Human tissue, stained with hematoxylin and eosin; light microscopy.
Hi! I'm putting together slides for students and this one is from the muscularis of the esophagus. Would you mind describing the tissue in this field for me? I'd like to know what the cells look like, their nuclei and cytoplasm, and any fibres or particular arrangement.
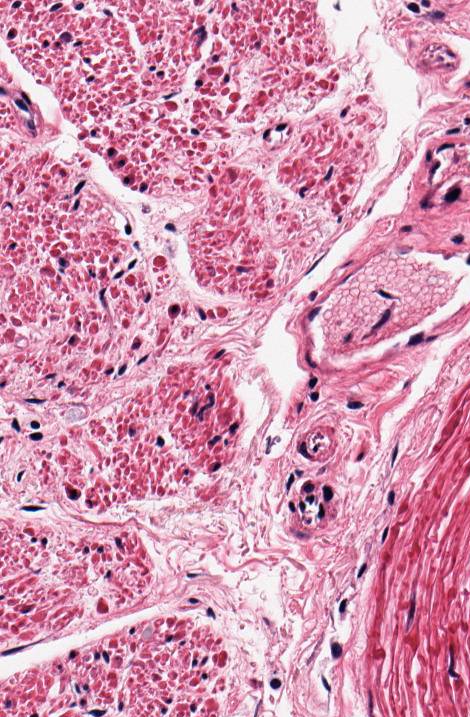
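Smooth muscle bundles cut in cross section occupy most of the left two-thirds of the field. Within these bundles, nuclei appear as small, round, dark dots scattered among pink cytoplasmic profiles. Septa of loose, pale pink, wispy connective tissue separate the bundles. Neither epithelium nor glands are present in the field.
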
